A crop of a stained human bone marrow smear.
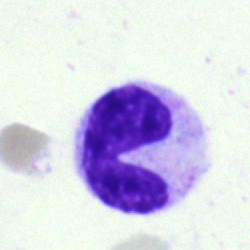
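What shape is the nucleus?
Deeply indented into a C shape, with the notch opening to the right.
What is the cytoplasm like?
Pale lilac-pink rather than blue, holding fine, faint pinkish granules.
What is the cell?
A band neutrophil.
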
